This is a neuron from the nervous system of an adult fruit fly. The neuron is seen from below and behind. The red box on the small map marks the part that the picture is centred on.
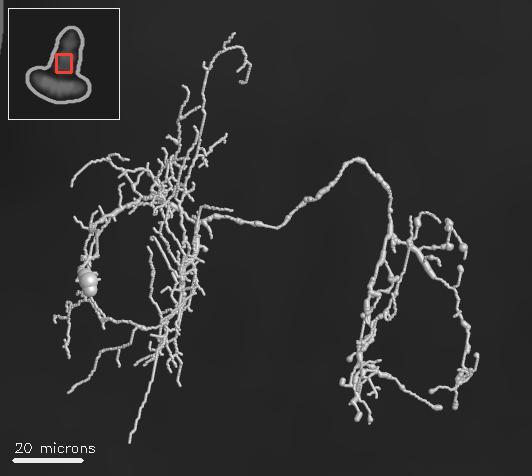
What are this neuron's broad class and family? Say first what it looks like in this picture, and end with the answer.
The cell body can be seen on the left of the picture. By the scale bar it is about 130 microns wide in this view. The picture shows dozens of branch ends. This is a nerve-cord intrinsic neuron. The family is hemilineage 06A.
